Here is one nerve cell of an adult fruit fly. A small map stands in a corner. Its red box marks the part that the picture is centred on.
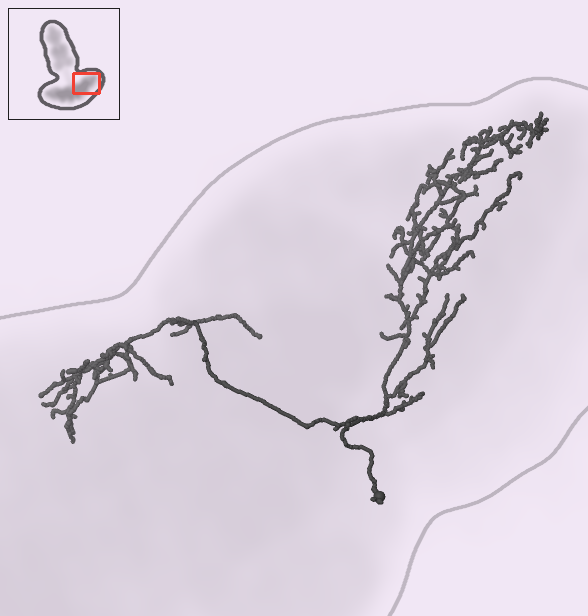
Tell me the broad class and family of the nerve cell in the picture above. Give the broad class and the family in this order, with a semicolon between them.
visual projection neuron; MeVP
